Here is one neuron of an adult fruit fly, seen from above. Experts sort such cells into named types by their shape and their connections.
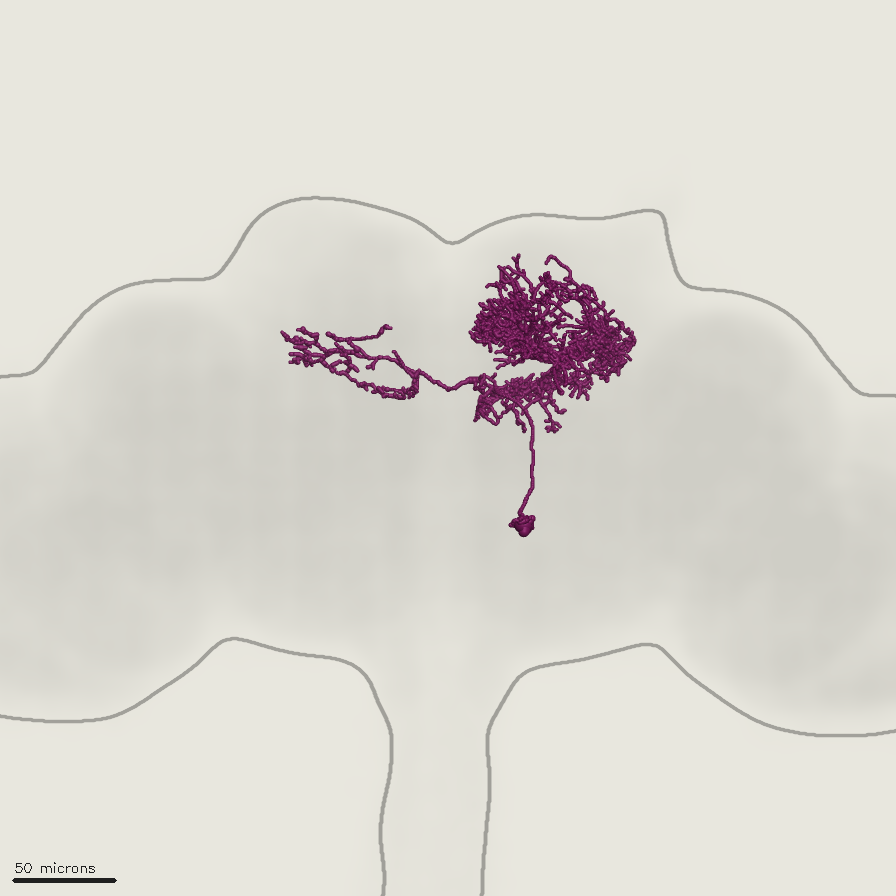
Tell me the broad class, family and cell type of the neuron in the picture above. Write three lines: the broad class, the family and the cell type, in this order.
central-brain intrinsic neuron
MBON
MBON26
